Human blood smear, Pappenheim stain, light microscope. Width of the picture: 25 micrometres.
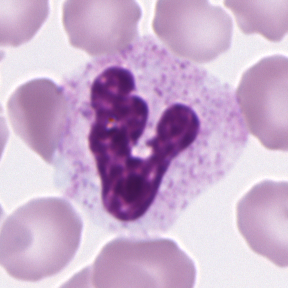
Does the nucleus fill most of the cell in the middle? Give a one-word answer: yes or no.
No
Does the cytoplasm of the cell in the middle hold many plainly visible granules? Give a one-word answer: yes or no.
Yes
